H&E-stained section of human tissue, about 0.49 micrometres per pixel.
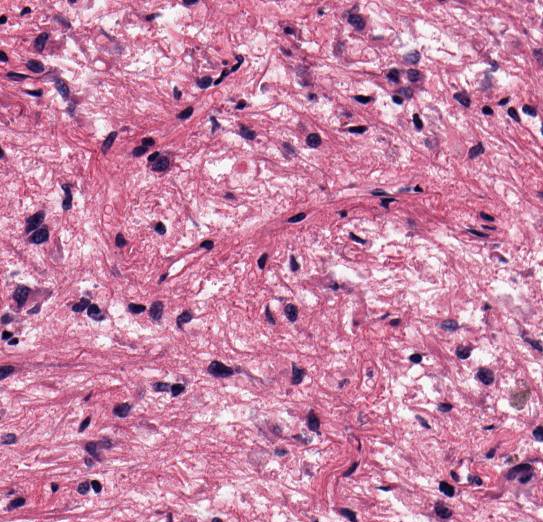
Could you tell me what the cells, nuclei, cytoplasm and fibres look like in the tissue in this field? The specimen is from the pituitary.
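Loose pink fibrillary tissue occupies the entire field, with scattered nuclei and no organized units. Fine, wavy eosinophilic fibrils interlace in many directions. The nuclei are small, dark-staining and oval to elongated. Cell borders are indistinct, the cytoplasm blending into the pink fibrillary background.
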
